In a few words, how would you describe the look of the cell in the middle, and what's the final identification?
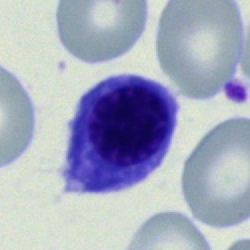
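Outline tapers to a blunt point at lower left. Chromatin dark purple, coarsely clumped. Cytoplasm deep blue, its widest band on the lower-left side of the nucleus. Cell: erythroblast.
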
